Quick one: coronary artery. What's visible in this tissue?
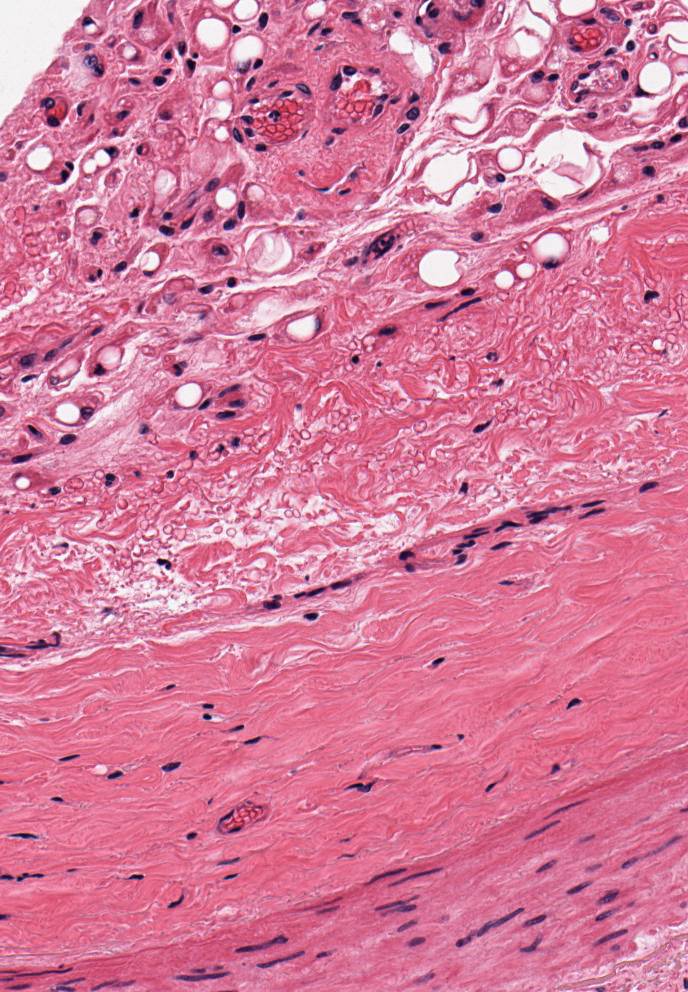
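Cellular zone with many vacuoles in upper field; round clear spaces of varying size scattered through it. Small vessels packed with red blood cells, upper centre. Lower half: dense fibrous band; nuclei dark, elongated, spindle-shaped, aligned along fibres.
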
